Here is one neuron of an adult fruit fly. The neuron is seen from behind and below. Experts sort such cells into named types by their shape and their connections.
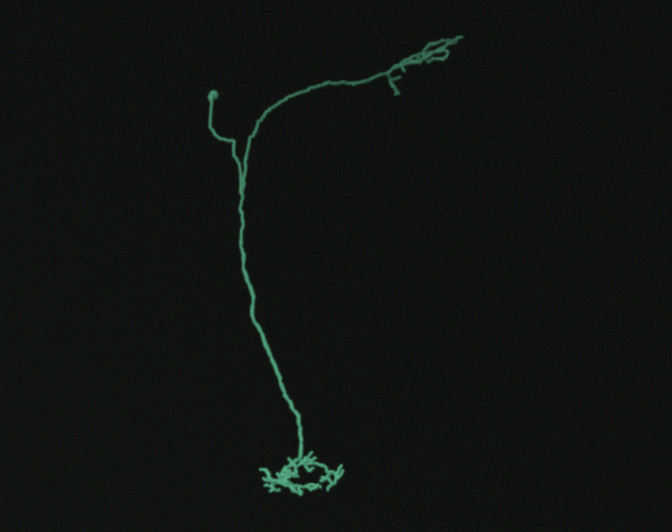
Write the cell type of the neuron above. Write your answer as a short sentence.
The cell type is LC10d.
